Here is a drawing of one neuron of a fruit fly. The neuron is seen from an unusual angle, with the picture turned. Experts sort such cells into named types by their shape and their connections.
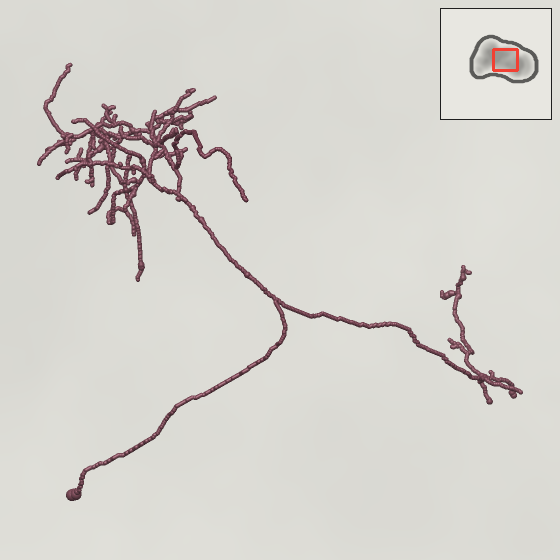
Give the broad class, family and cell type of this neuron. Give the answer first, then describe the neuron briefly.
It is a central-brain intrinsic neuron. Its family is hemilineage VLPp2. The cell type is WED130. Its cell body lies at the lower left of the picture. The picture shows dozens of branch ends.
